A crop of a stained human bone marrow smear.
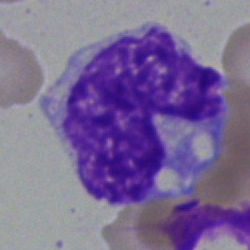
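Monocyte in a stained human bone marrow smear: the large nucleus is deeply indented by a notch on its right side. Pale greyish blue cytoplasm is widest within that notch, thin elsewhere, with several clear round vacuoles at the lower right.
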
